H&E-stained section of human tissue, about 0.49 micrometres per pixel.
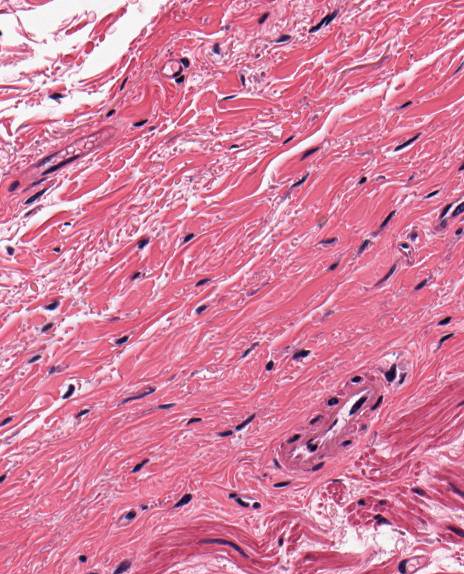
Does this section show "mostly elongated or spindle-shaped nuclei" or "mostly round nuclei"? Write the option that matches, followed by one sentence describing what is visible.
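Mostly elongated or spindle-shaped nuclei. The scattered nuclei are dark, elongated and spindle-shaped, lying parallel to the fibres.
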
